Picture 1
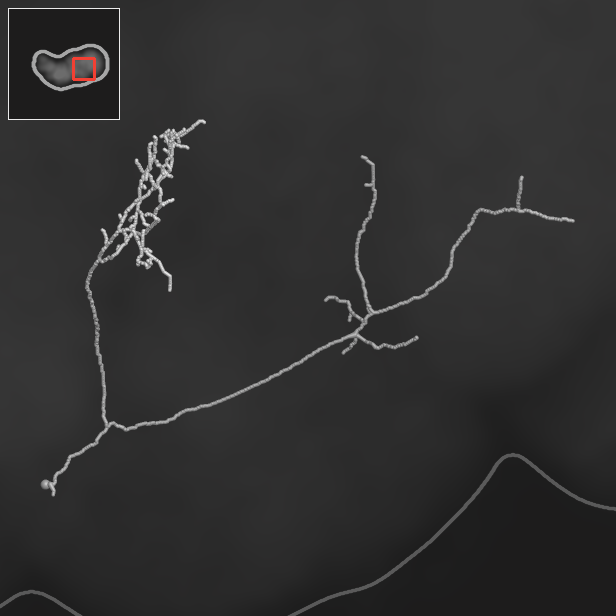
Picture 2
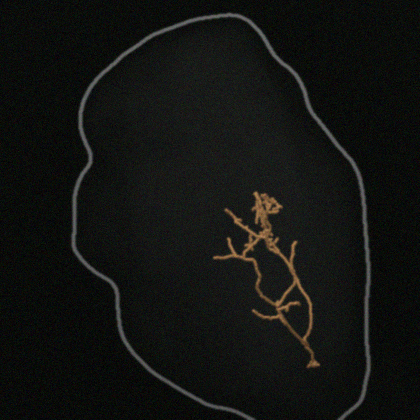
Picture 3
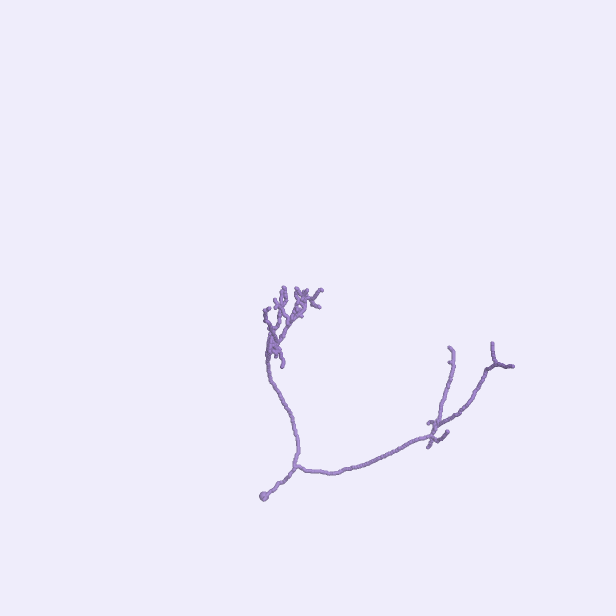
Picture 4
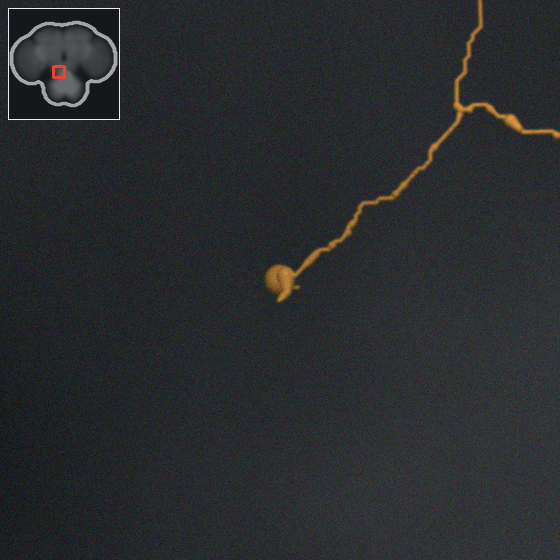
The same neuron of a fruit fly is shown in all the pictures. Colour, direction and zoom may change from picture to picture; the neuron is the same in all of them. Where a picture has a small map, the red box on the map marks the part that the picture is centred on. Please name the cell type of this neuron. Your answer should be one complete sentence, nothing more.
It is the cell type PS335 to which this neuron belongs.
